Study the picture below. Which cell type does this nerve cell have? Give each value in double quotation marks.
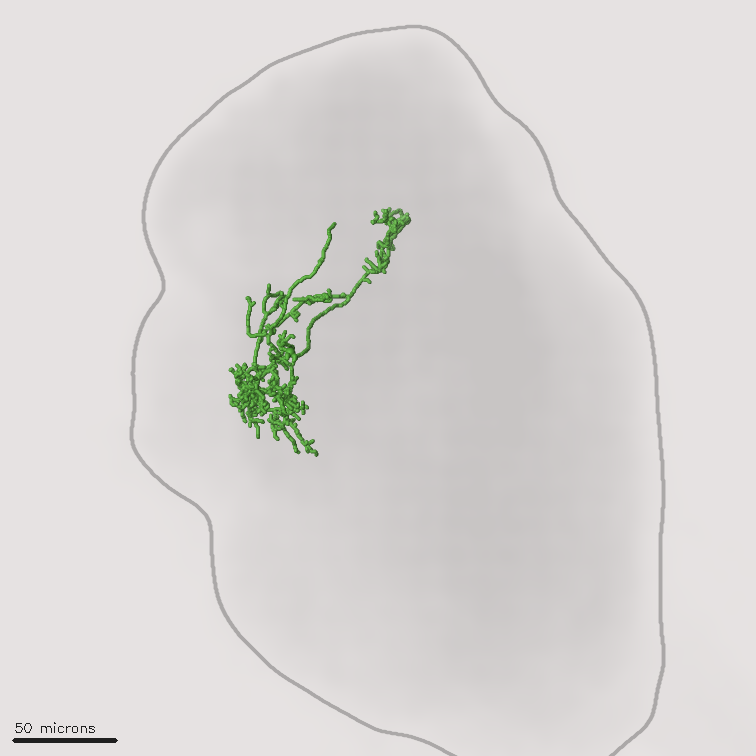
"AVLP182"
